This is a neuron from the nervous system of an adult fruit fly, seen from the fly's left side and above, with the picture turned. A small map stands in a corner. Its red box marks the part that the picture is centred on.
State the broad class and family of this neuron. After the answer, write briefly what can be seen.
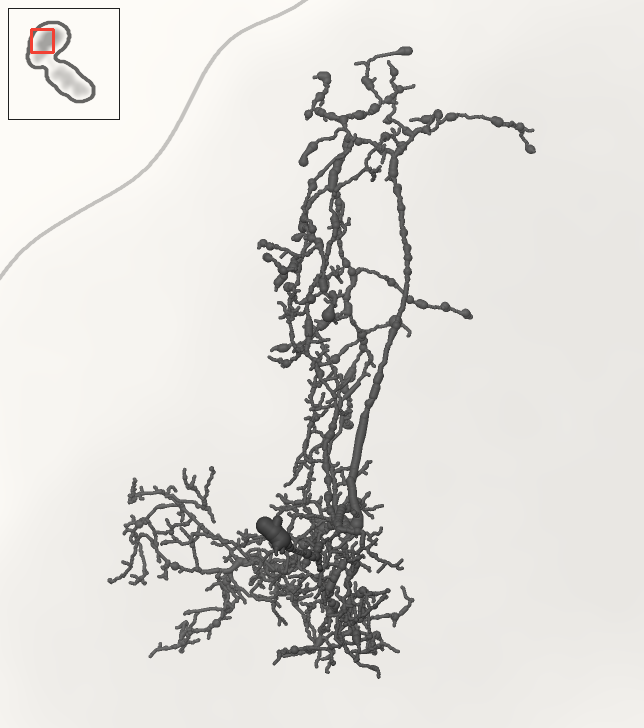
It is a central-brain intrinsic neuron. Its family is hemilineage LHl2_dorsal. Its cell body lies at the bottom of the picture. The picture shows more than a hundred branch ends.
